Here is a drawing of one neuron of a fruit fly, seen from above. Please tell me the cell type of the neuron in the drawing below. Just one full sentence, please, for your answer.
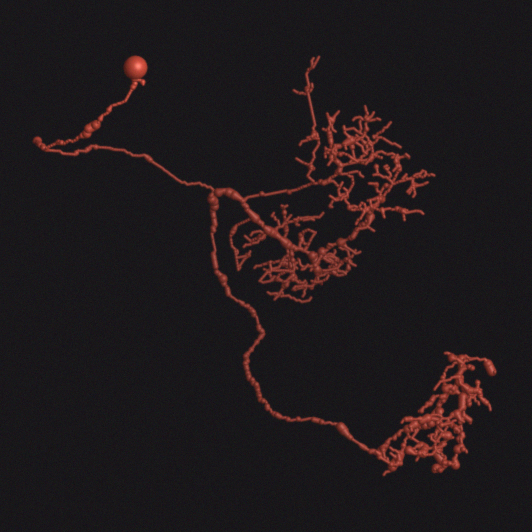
This neuron represents the cell type hDeltaC.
